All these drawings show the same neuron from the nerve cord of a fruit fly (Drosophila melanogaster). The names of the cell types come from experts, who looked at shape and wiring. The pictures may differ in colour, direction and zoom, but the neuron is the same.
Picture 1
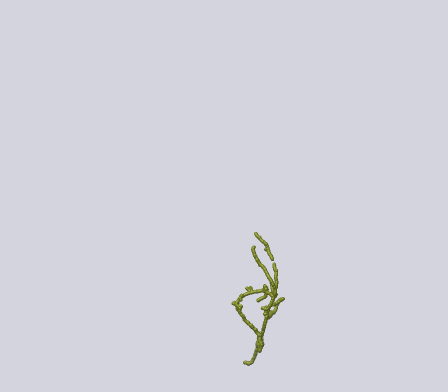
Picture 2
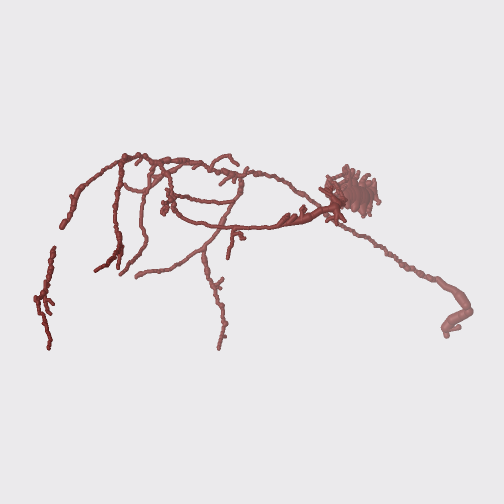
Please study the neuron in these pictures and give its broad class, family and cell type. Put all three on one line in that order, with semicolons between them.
nerve-cord intrinsic neuron; hemilineage 21A; IN21A004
